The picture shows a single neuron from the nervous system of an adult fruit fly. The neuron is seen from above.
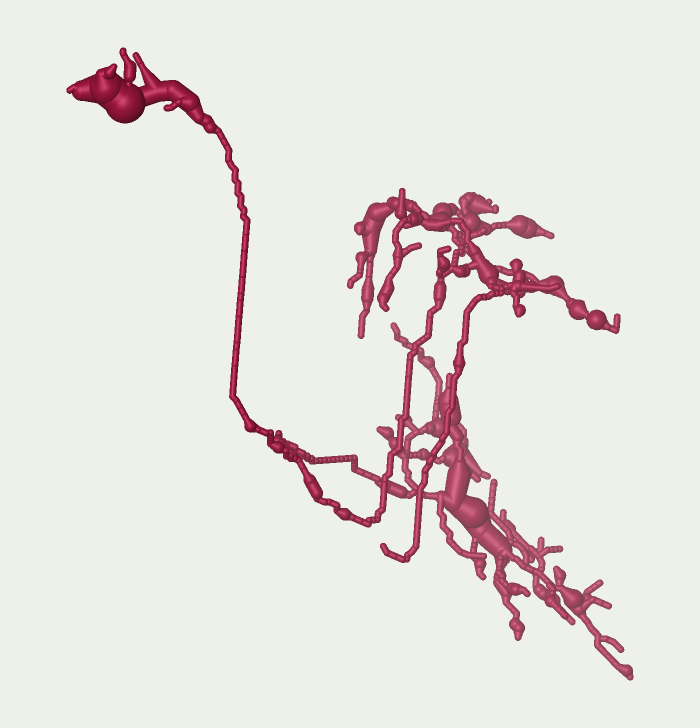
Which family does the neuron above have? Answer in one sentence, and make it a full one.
This neuron is of the family Dm.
